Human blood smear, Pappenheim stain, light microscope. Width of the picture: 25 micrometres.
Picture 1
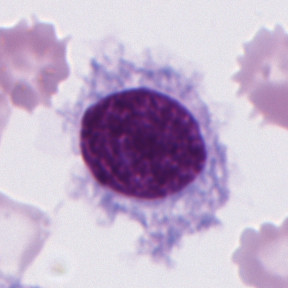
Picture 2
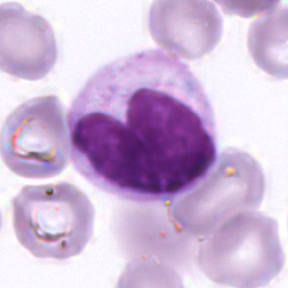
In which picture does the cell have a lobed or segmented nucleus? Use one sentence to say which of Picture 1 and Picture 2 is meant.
The cell of picture 2 has its nucleus split into distinct segments.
